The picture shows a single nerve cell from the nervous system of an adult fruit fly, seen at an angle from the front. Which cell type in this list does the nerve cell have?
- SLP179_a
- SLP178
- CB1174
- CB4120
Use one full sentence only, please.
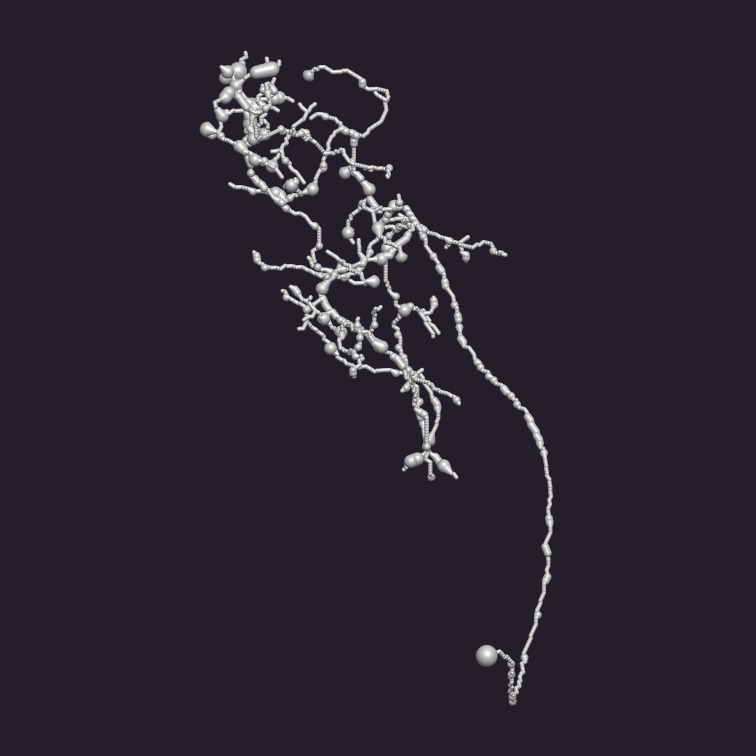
This nerve cell falls under the cell type SLP178.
